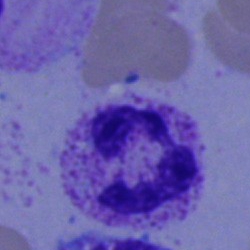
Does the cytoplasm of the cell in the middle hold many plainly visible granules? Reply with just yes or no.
Yes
